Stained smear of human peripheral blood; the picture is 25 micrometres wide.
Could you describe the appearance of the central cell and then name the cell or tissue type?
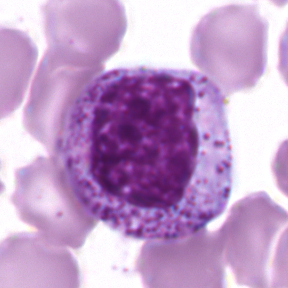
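The outline is smooth and roughly round. The nucleus lies toward the top of the cell, leaving a wider band of cytoplasm below it. Many fine reddish-purple granules are scattered through the cytoplasm, and no vacuoles are seen there. This cell is a myelocyte.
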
